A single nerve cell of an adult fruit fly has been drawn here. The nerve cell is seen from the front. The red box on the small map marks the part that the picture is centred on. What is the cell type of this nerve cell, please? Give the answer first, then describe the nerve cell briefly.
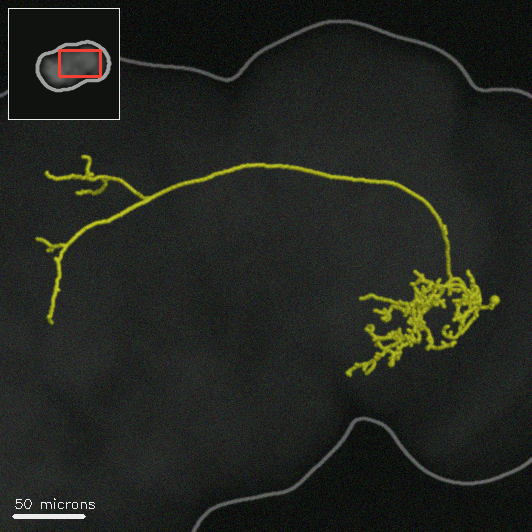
Its cell type is AVLP116. This is a central-brain intrinsic neuron. The cell body is on the right of the picture. By the scale bar it is about 350 microns wide in this view.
